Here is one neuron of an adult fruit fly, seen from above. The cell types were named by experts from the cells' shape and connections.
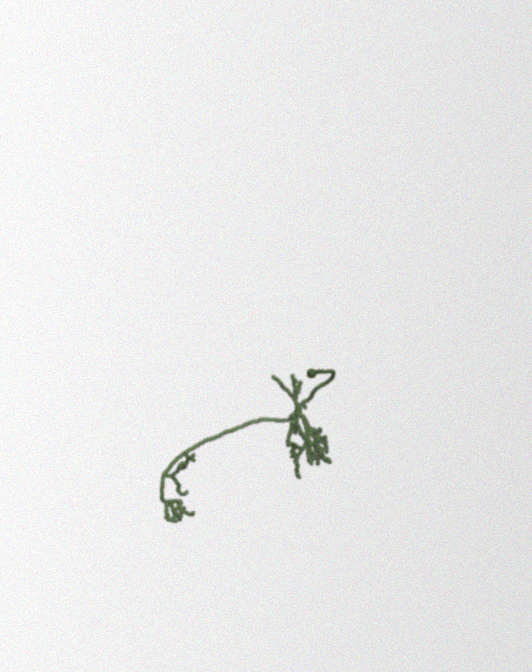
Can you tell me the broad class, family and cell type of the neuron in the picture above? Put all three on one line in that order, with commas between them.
nerve-cord intrinsic neuron, hemilineage 01A, IN01A080_b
